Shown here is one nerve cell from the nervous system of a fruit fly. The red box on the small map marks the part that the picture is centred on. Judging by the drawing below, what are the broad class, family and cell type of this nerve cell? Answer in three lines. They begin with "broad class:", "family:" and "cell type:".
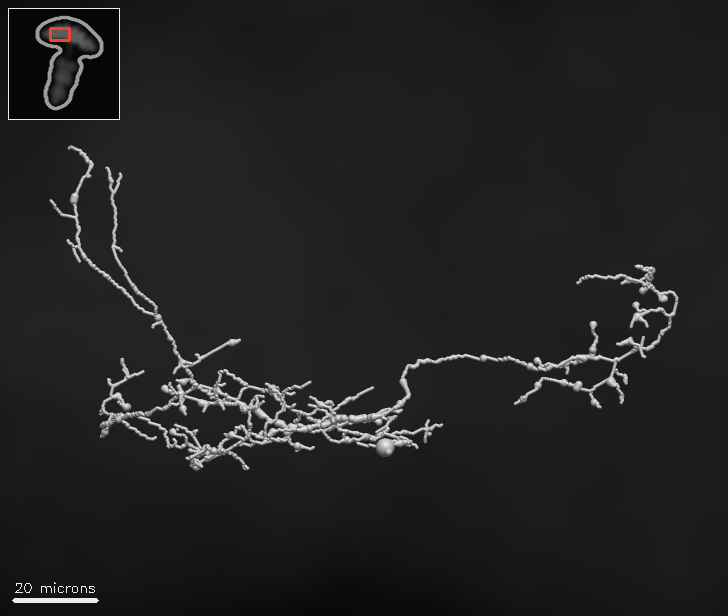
broad class: central-brain intrinsic neuron
family: hemilineage CLp1
cell type: SLP412_a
